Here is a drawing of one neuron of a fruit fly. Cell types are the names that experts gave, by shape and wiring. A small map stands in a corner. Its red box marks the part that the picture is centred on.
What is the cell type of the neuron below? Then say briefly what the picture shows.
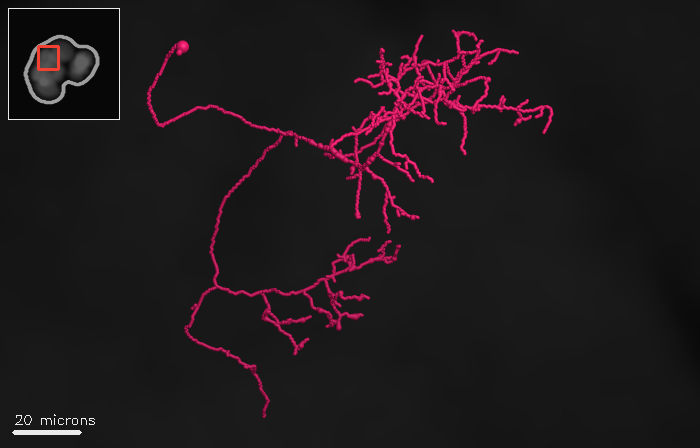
Its cell type is AVLP051. This is a central-brain intrinsic neuron. The cell body can be seen at the upper left of the picture. From left to right in the picture it spans about 120 microns. Dozens of branch ends can be seen.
